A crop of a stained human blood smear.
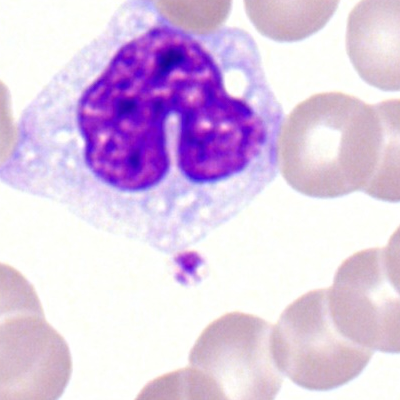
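Monocyte, the cell in the middle of a stained human blood smear. Its nucleus is folded by a deep cleft entering from the lower edge. The chromatin is patchy, with darker purple clumps and paler spaces between them. The cytoplasm lacks coarse, brightly coloured granules and holds a clear round vacuole at the upper right, beside the nucleus.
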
